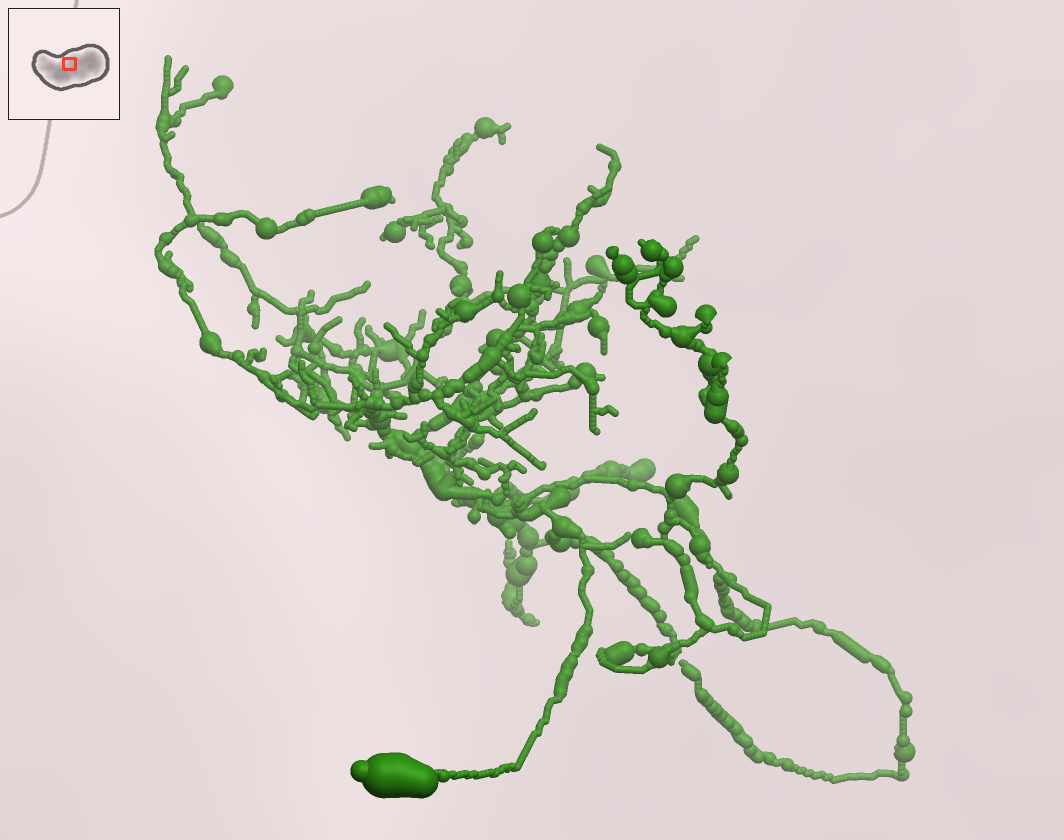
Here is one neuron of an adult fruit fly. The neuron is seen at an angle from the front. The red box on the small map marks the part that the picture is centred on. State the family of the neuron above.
hemilineage VLPl2_posterior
